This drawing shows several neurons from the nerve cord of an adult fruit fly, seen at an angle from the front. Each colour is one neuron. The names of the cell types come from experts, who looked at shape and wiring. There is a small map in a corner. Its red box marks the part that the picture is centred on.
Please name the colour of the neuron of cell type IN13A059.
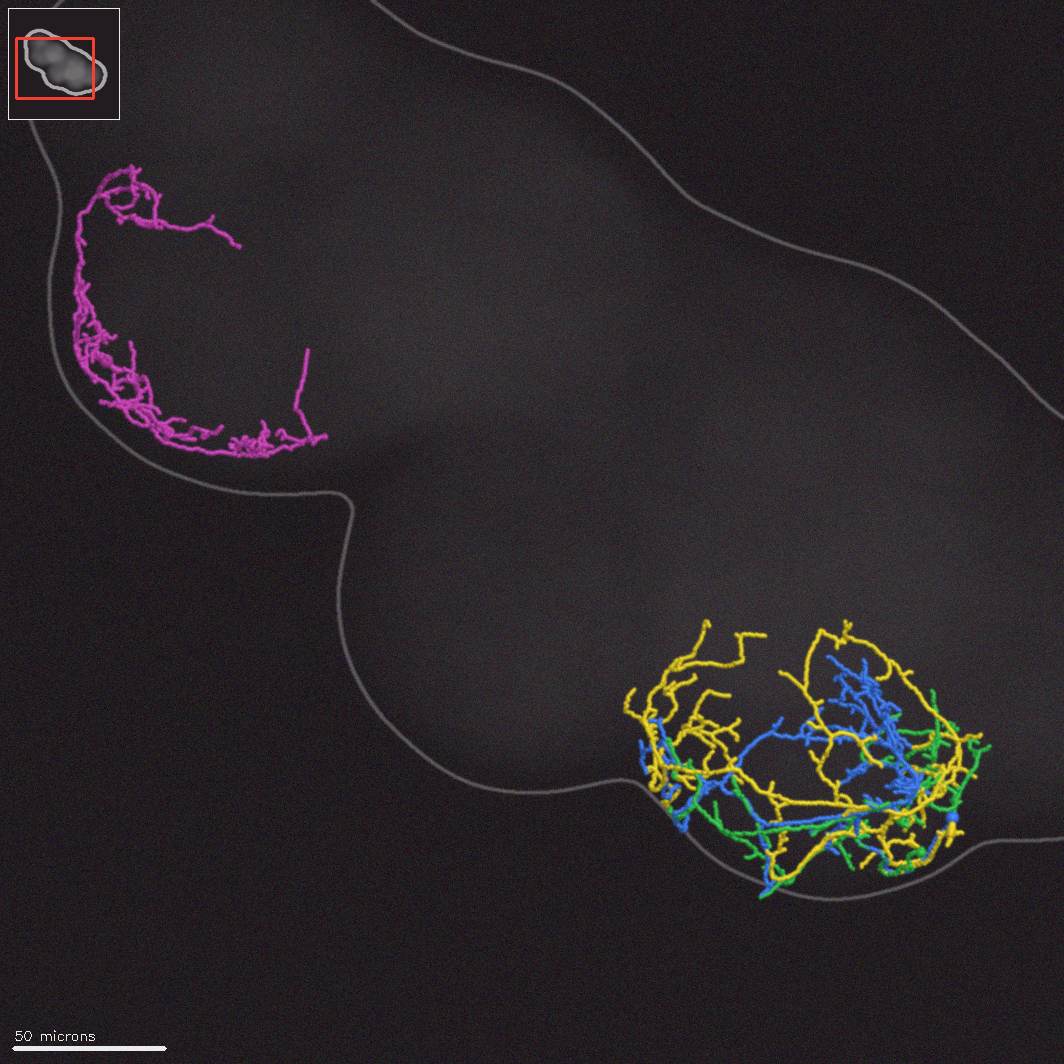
magenta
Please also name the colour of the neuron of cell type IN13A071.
green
